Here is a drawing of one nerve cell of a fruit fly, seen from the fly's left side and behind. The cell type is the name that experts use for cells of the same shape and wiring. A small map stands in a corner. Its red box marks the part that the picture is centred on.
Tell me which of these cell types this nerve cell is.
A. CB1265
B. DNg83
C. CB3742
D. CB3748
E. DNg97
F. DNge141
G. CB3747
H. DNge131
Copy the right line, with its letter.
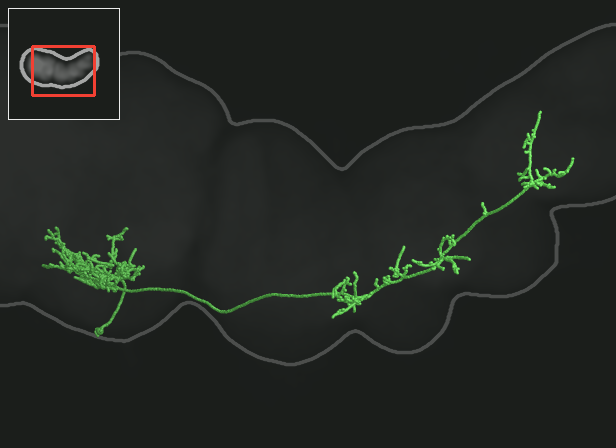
H. DNge131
